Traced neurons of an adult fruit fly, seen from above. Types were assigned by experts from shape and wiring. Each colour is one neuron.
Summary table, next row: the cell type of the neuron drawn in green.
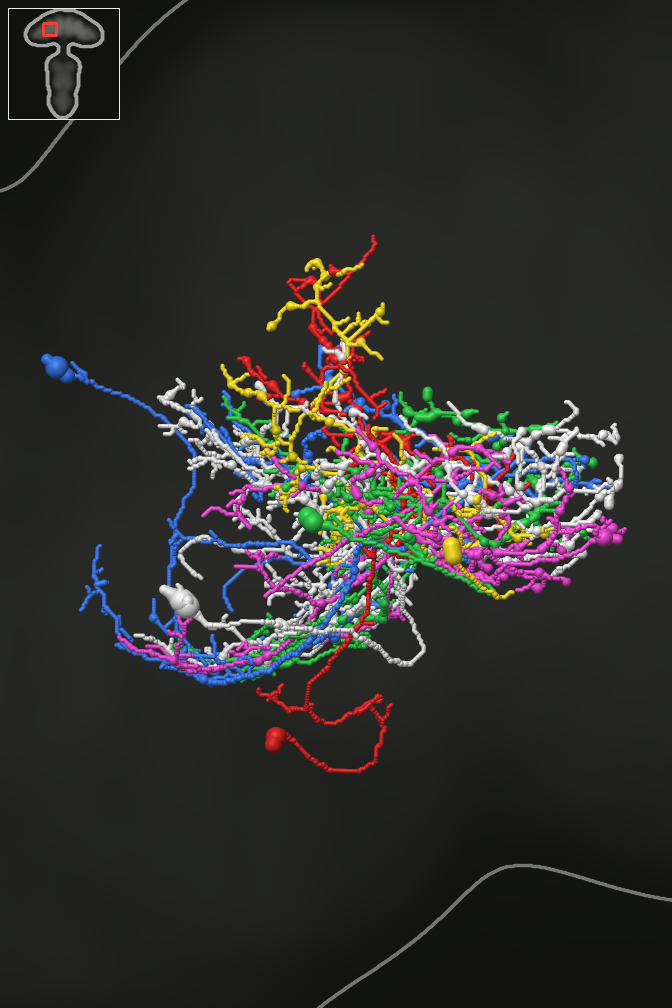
CB3361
